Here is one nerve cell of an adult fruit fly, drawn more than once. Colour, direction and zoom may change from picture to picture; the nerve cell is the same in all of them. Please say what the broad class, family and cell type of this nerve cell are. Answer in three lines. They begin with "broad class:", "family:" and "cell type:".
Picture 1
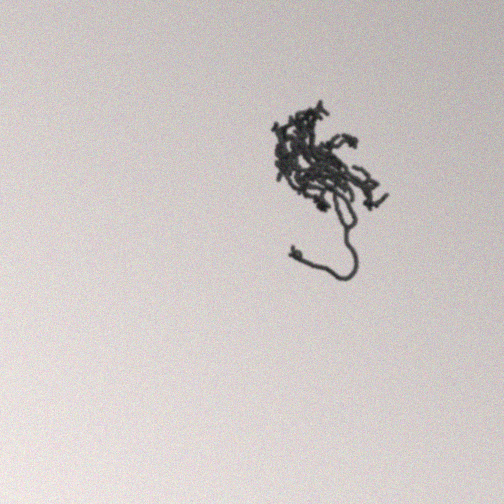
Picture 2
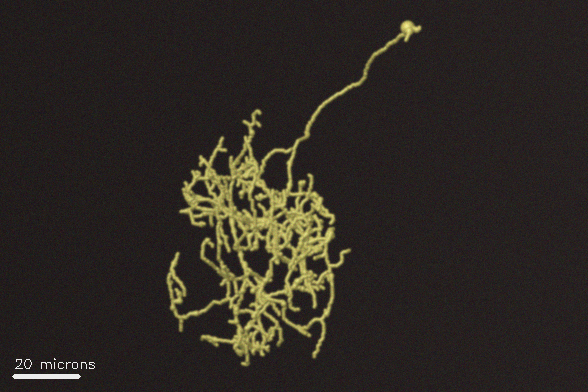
broad class: central-brain intrinsic neuron
family: hemilineage VPNp&v1_posterior
cell type: PVLP110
